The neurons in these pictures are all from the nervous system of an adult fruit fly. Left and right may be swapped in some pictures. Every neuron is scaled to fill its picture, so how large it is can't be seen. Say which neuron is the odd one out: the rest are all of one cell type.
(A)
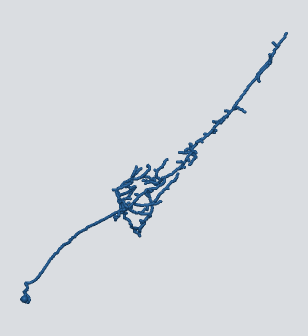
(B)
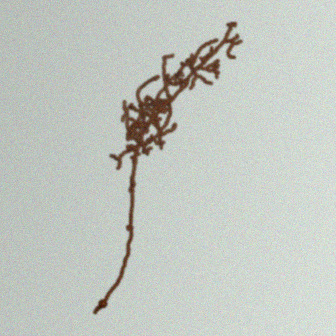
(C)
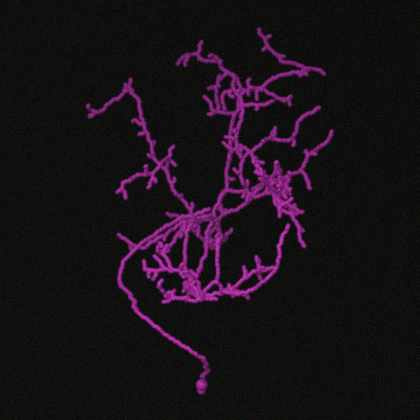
Picture C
